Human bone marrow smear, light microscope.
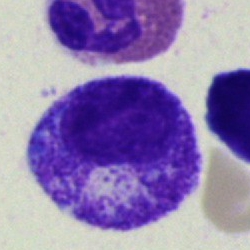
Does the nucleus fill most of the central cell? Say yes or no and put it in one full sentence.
No, the nucleus does not fill most of the cell; the cytoplasm is plentiful.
